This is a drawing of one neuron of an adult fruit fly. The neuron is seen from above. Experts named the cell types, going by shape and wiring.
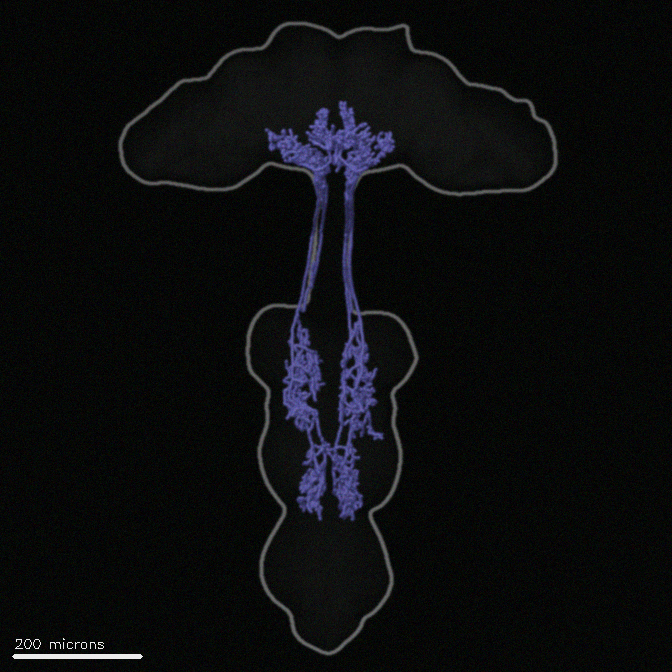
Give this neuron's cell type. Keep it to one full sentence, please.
This neuron is categorized as cell type DNge152.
